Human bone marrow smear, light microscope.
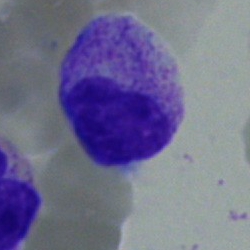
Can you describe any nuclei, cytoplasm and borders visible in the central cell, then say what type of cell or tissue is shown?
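Look first at the outline: it is rounded to oval, with smooth edges. The nucleus sits eccentrically, in the lower part of the cell. Its chromatin is dark purple and fairly dense, with slight clumping. Fine reddish-purple granules fill the cytoplasm. This cell is a myelocyte.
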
